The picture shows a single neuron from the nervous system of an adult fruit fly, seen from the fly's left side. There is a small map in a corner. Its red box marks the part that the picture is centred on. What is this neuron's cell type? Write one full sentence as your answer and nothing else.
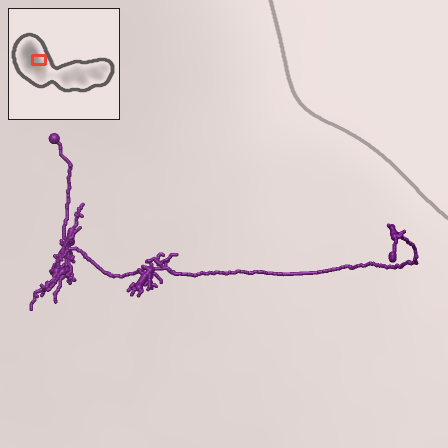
Regarding its cell type, the neuron is Tm6.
